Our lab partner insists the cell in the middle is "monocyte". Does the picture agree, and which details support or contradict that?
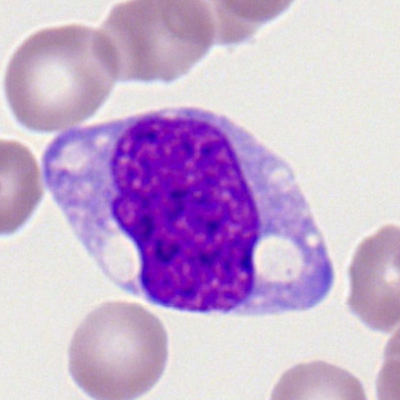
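Take the nucleus first: its outline is irregular, notched along the lower part, and that tells against lymphocyte.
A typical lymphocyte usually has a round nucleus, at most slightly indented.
Next, two larger clear vacuoles flank the lower part of the nucleus, one on each side, and they side with monocyte.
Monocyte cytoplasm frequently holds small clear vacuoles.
No coarse granules show in the cytoplasm, which suits monocyte as well.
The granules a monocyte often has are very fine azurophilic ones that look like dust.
Otherwise, the cytoplasm is pale greyish lilac-blue, and the nucleus sits mid-cell rather than against one edge. So monocyte fits.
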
